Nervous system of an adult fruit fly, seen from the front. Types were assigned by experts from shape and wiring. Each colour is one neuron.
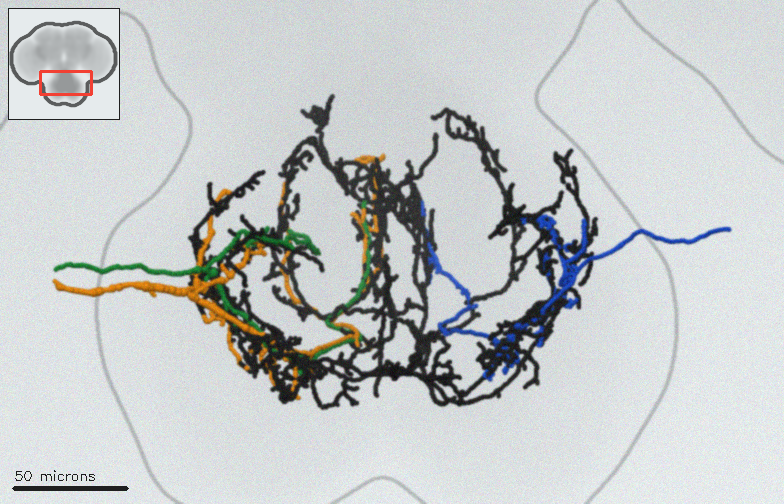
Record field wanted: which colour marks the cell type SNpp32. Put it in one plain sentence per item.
The colour is blue.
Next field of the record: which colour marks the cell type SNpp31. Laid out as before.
The colour is orange.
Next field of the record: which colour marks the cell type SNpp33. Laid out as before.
The colour is green.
